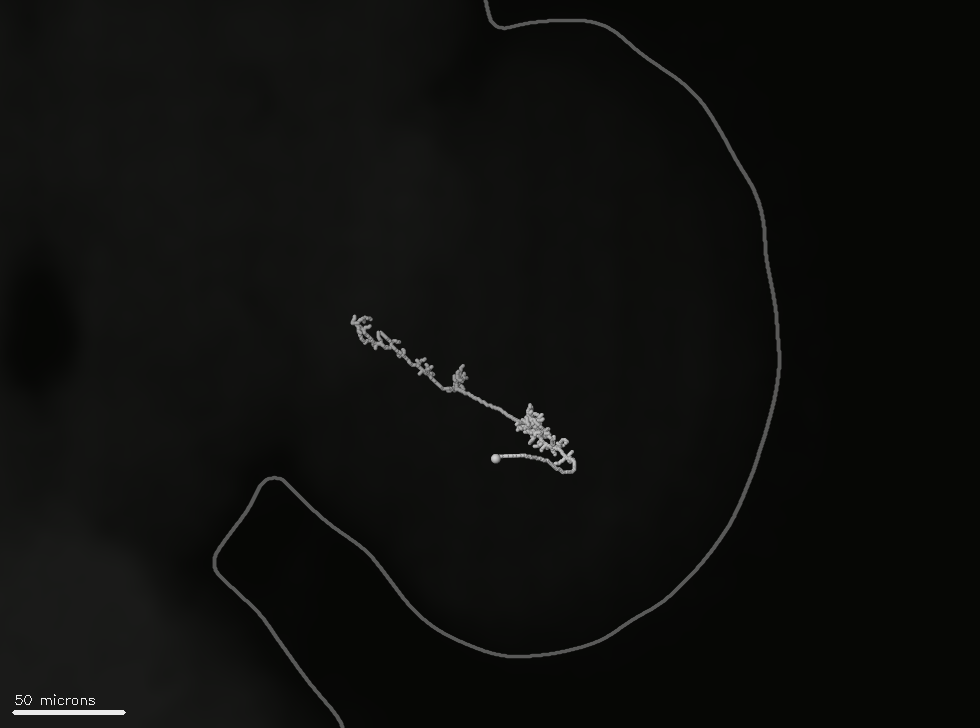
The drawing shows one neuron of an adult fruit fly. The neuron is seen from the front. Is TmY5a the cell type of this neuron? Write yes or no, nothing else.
yes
